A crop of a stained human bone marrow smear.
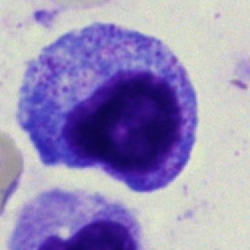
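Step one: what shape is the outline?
Roughly round, with a finely uneven, bumpy edge.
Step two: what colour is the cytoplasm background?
Blue to lilac.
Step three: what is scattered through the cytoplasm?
Fine reddish-purple granules.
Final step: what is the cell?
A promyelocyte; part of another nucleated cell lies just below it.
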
